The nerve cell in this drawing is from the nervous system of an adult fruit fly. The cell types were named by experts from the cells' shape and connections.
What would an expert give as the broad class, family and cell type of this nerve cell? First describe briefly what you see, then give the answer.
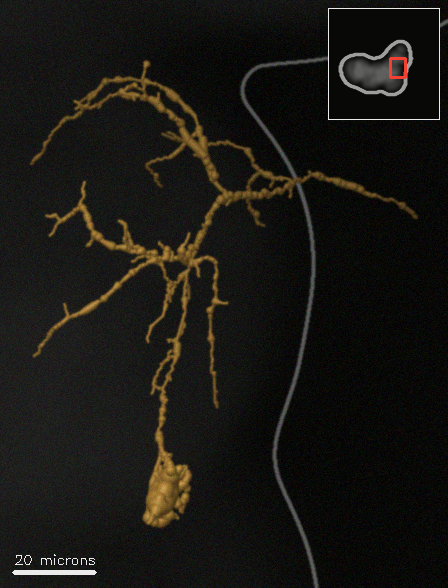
From top to bottom in the picture it spans about 110 microns. Dozens of branch ends can be seen. It is a motor neuron of the nerve cord. The family is hemilineage 19A. It is of cell type Tr extensor MN.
